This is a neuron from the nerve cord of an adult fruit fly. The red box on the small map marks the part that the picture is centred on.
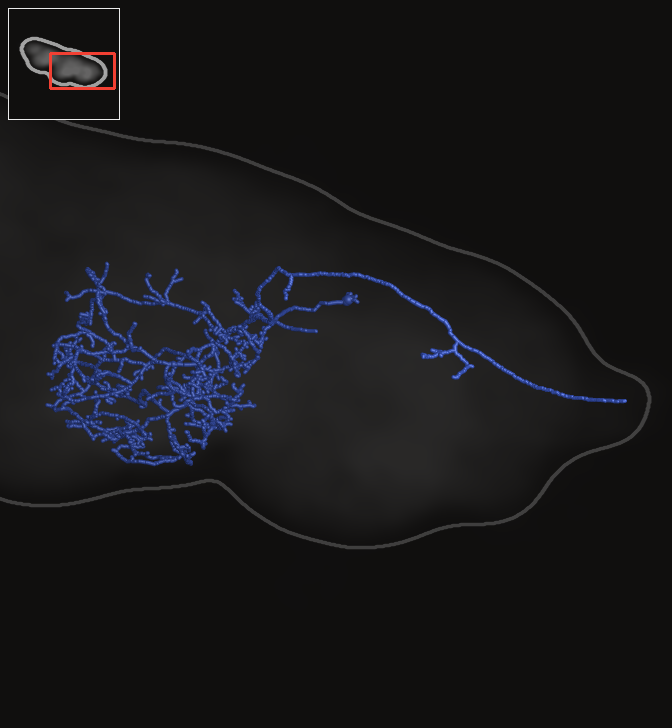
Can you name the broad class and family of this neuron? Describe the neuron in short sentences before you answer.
The picture shows dozens of branch ends. In this view it is more than twice as wide as it is tall. This is an ascending neuron. Its family is hemilineage 18B.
